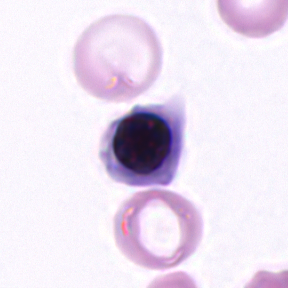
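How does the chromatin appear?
It is dense and stains dark purple-black.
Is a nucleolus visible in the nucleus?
No nucleolus can be seen.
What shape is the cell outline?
Irregular and angular.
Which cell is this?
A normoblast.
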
